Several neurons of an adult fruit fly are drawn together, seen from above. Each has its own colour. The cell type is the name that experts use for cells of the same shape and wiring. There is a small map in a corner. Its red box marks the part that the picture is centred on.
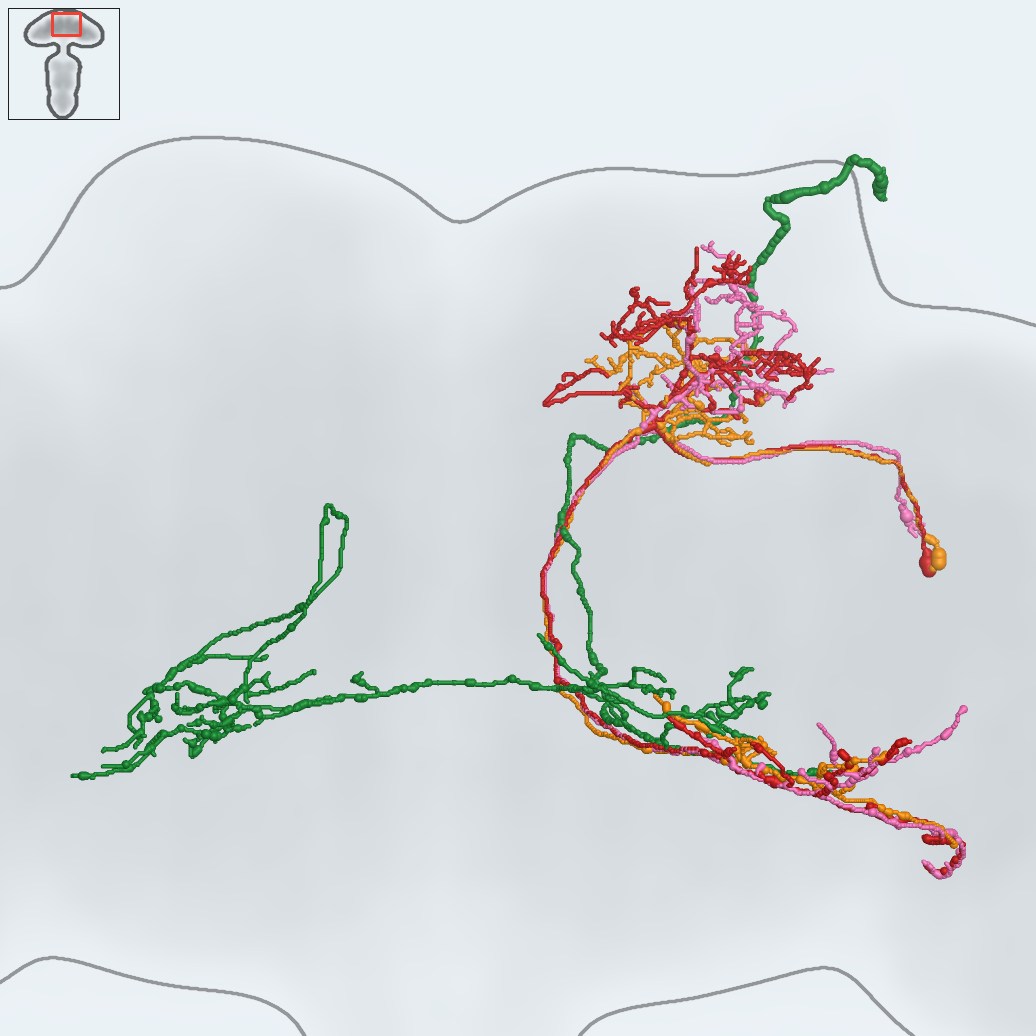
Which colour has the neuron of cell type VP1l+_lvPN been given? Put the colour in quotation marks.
"orange"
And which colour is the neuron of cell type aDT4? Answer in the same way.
"green"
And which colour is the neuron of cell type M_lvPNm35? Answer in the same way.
"red"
